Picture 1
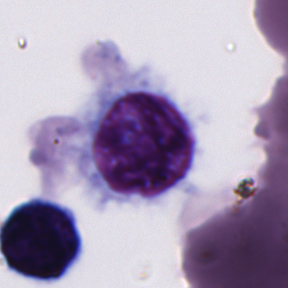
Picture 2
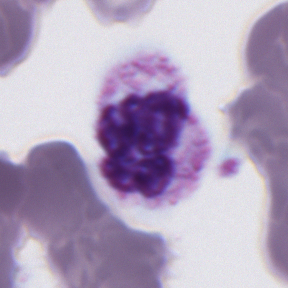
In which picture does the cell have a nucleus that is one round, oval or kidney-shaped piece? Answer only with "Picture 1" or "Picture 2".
Picture 1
